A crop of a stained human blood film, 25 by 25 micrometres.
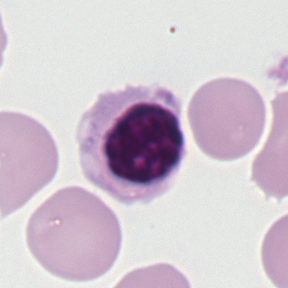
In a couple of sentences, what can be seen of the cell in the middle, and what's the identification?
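Outline irregular, edge ragged along the top. Nucleus round, without lobes or indentation. Cytoplasm forms a wider rim left of the nucleus than right, and is not filled with coarse granules. Identification: normoblast.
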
